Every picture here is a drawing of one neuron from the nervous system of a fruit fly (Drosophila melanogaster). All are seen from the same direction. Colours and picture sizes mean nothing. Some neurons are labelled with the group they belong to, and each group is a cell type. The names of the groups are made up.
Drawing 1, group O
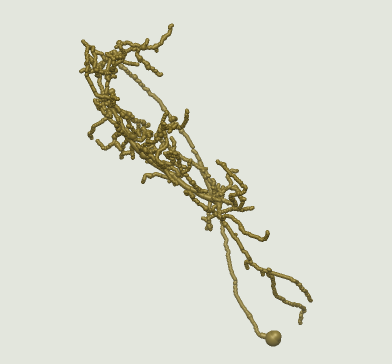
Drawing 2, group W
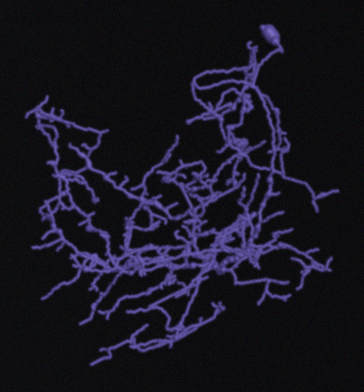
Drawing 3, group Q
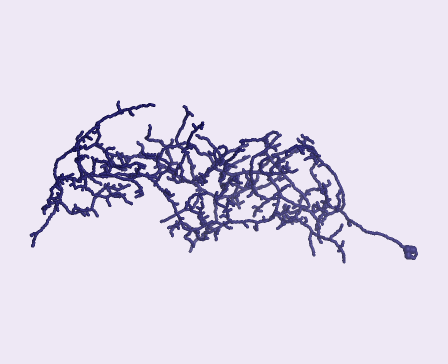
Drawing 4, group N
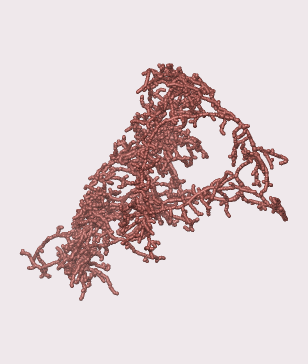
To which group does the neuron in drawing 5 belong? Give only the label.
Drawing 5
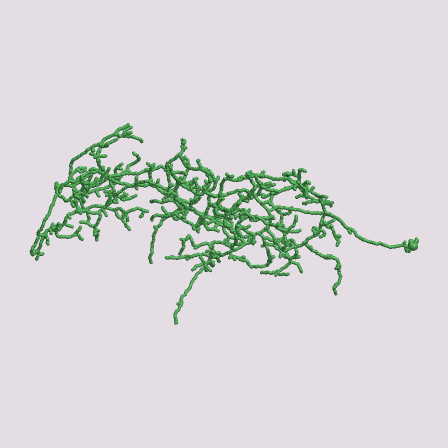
group Q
